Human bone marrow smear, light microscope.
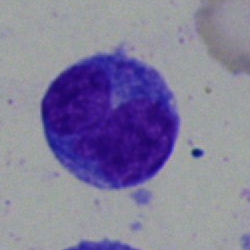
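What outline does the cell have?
Rounded; the nucleus fills most of it.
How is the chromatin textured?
Finely, not clumped into dark blocks.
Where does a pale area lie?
At the upper middle, on the nucleus's top edge.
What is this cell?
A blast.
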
